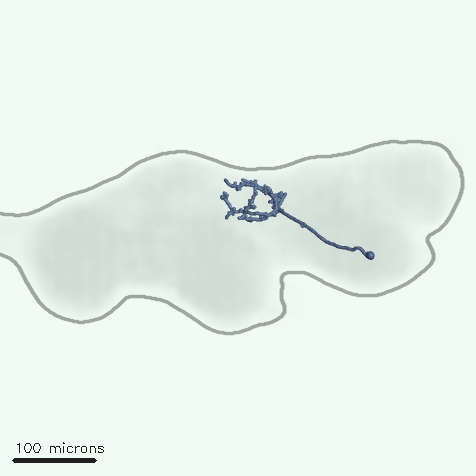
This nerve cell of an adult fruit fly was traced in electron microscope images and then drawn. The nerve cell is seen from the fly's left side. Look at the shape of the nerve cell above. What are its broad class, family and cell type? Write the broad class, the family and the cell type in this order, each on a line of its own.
nerve-cord intrinsic neuron
hemilineage 16B
IN16B111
